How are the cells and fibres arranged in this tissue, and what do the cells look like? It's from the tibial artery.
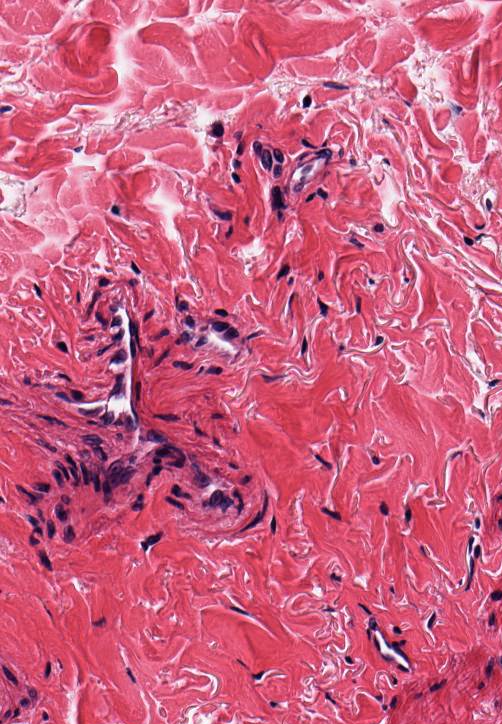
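Over most of the field, cells are sparse among the collagen. The scattered nuclei are dark, slender and spindle-shaped. Left of centre in the lower half lies a small cluster of crowded dark nuclei. No epithelium is present anywhere in the field.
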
